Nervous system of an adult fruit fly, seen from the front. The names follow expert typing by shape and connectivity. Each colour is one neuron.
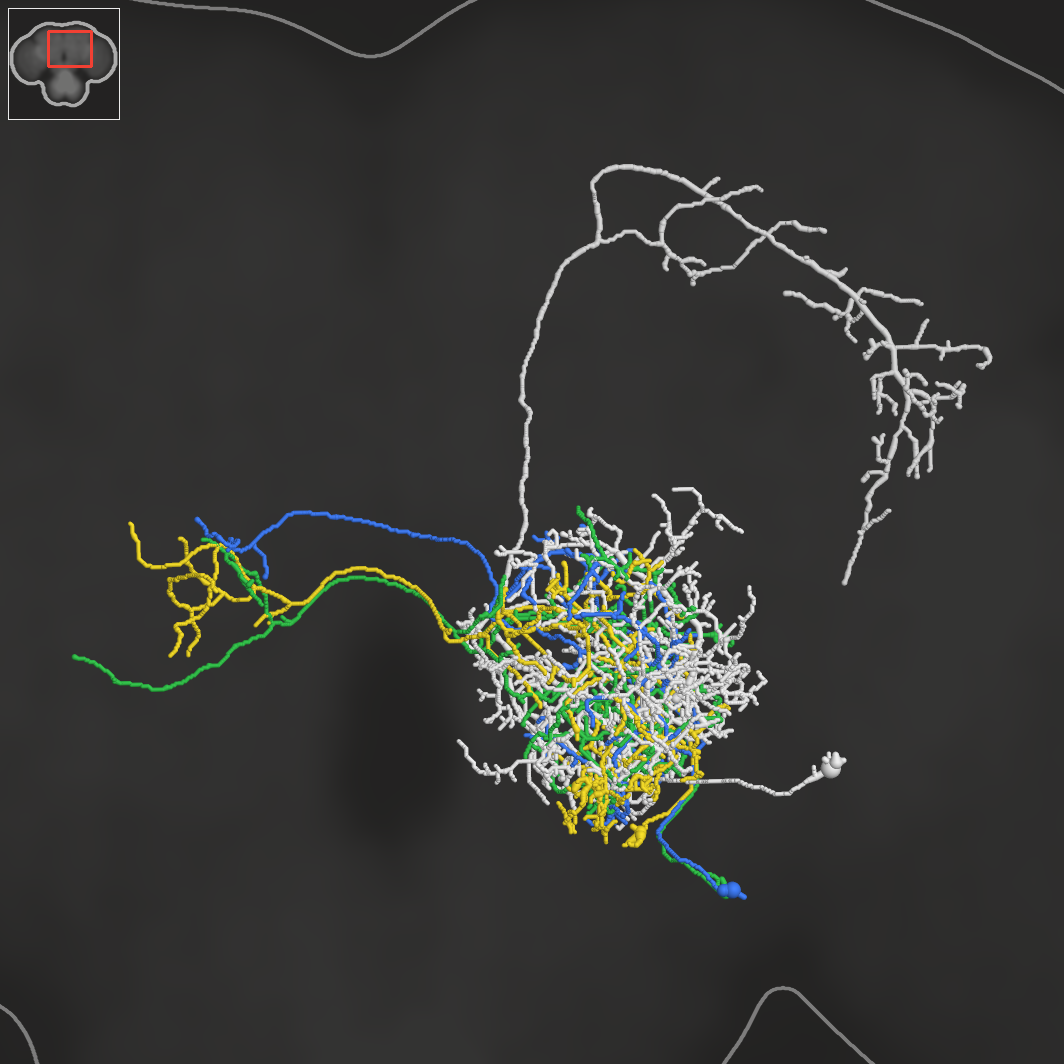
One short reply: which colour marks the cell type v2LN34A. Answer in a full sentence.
The colour is blue.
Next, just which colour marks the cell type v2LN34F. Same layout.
The colour is yellow.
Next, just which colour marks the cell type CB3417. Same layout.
The colour is green.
